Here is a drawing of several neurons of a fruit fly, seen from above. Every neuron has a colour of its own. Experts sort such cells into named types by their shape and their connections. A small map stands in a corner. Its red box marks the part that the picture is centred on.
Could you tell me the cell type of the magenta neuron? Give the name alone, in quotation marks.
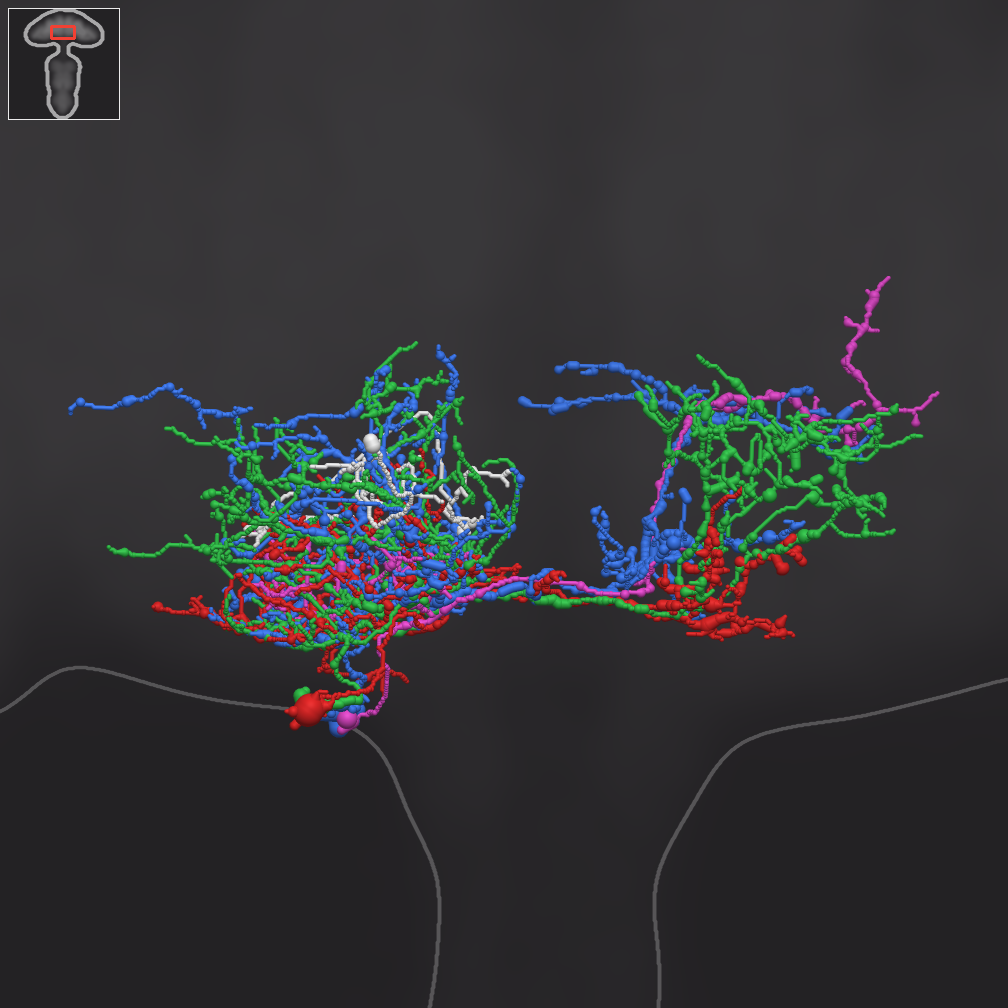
"CB1012"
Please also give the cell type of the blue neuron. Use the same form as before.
"IB097"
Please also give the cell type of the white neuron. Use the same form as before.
"PS153"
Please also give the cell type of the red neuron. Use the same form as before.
"PS276"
